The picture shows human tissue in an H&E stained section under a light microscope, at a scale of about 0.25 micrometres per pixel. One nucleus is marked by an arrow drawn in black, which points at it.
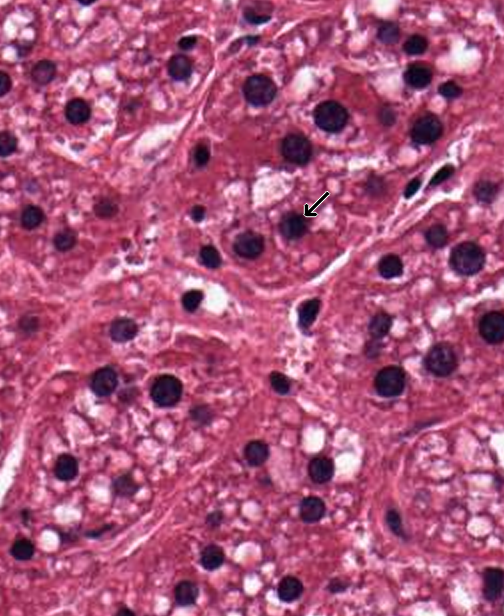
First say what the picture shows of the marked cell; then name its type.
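The nucleus is round and stained dark throughout. The cytoplasm around the nucleus is pink and finely granular, with small clear vacuoles in it. The cell lies inside a rounded cluster of cells that is bordered by thin pink fibrous strands. The marked cell is an adrenal cortical cell.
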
